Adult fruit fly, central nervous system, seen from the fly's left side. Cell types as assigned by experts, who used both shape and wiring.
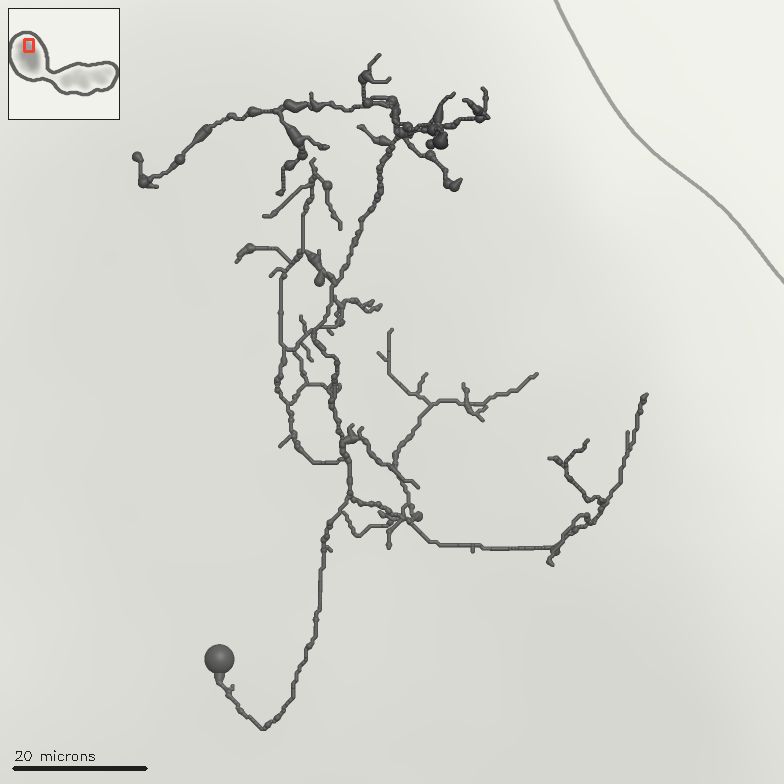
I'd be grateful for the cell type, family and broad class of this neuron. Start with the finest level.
CB1448; hemilineage LHa2; central-brain intrinsic neuron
